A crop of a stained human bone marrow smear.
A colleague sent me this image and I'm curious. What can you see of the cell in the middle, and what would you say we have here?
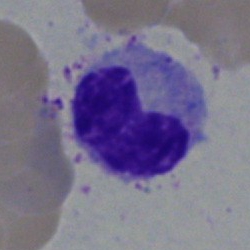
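Start with the outline: it is roughly round. Now look at the nucleus, with a notch at its top giving it a bean-like shape, and notice there is no nucleolus in it. Small purple granules lie scattered around the cell's edge. This is a metamyelocyte.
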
